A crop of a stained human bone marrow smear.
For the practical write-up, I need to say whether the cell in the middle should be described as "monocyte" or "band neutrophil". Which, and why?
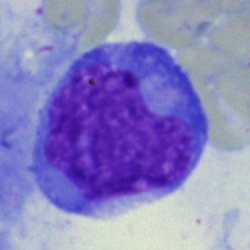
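It is a monocyte. The nucleus fills most of the cell, lies toward the lower left, and has a deep notch on its upper right side. A paler area of cytoplasm sits within that notch, and the cytoplasm is blue.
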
